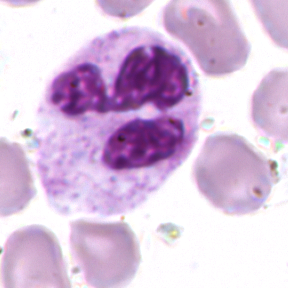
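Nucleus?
Divided into three separate lobes.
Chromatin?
Dark purple, coarsely clumped.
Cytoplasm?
Plentiful, pale pinkish-lilac, holding fine, scattered violet granules.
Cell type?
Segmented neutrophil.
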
